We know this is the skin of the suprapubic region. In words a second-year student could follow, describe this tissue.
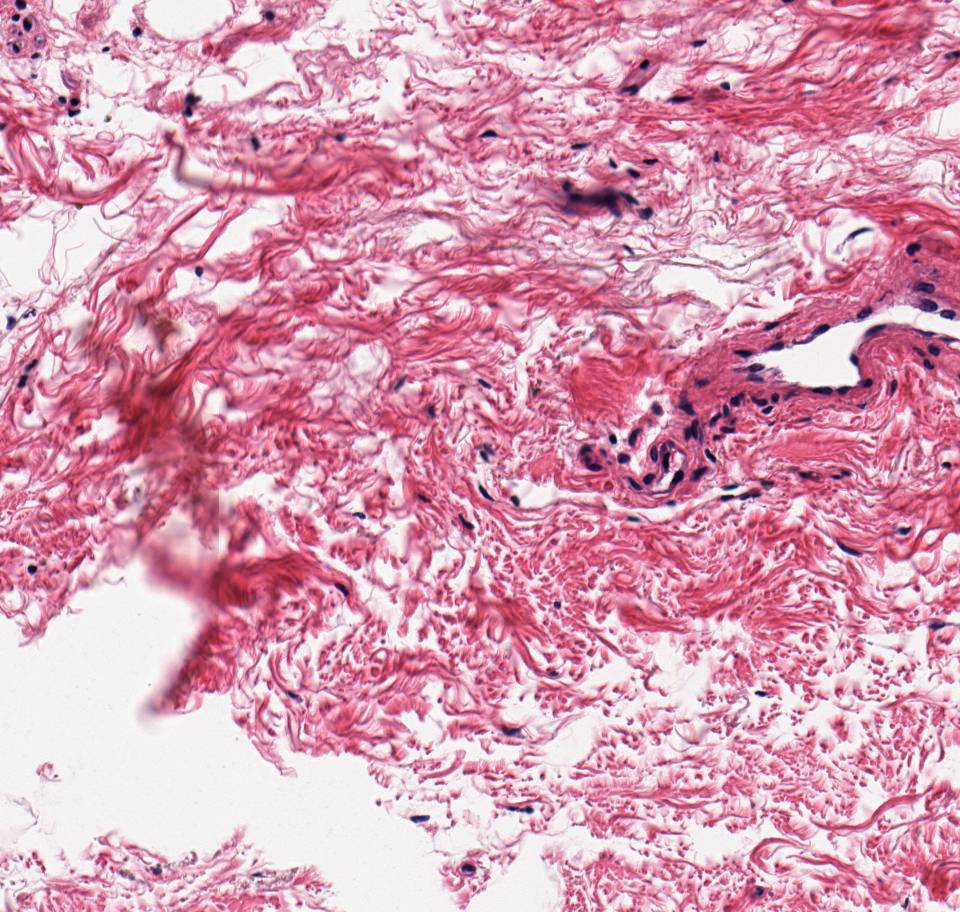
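What you've got here is loose connective tissue throughout, with wavy pink collagen bundles spaced loosely apart. Nuclei are few: small, dark, mostly elongated, scattered one by one among the fibres. Just right of centre there's a small vessel, its dark nuclei in a tight ring. And no epithelium lines any surface anywhere in the field.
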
